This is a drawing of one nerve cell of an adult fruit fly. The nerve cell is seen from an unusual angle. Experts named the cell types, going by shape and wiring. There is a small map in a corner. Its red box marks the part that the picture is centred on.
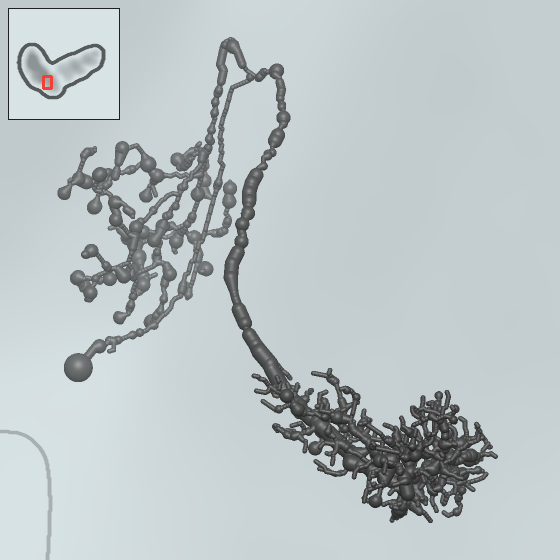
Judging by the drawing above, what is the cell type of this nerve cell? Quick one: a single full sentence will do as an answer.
This nerve cell is classified under the cell type LC17.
